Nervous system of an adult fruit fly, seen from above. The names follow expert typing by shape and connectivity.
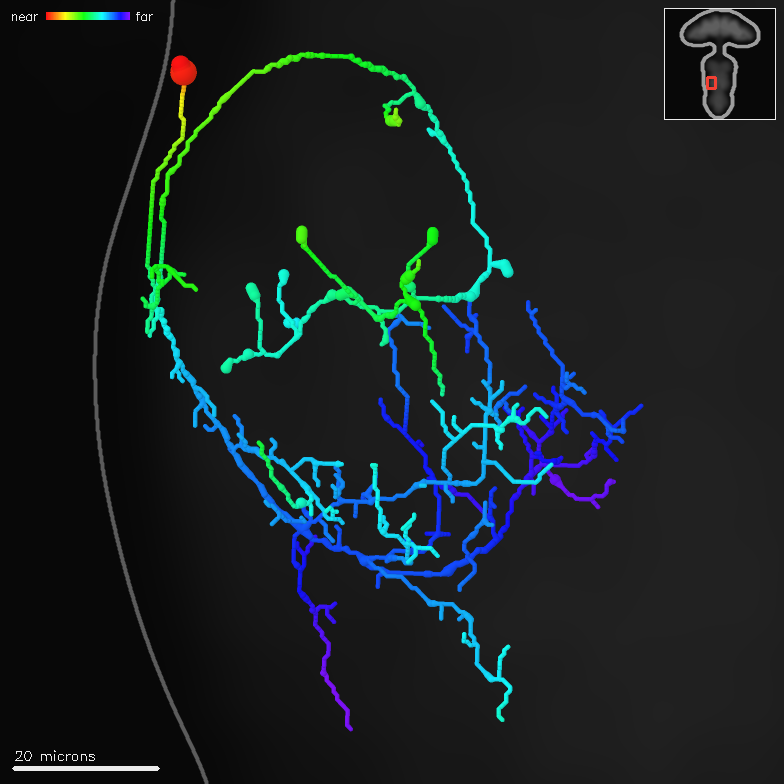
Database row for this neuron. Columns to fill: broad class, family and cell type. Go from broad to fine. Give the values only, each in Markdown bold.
**nerve-cord intrinsic neuron**, **hemilineage 09A**, **IN09A089**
